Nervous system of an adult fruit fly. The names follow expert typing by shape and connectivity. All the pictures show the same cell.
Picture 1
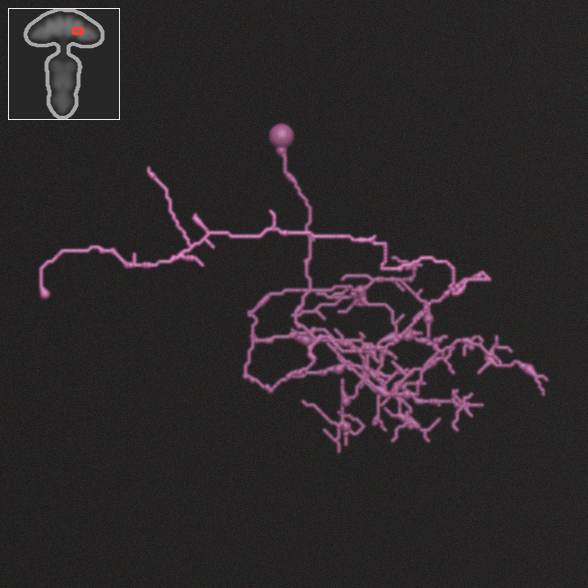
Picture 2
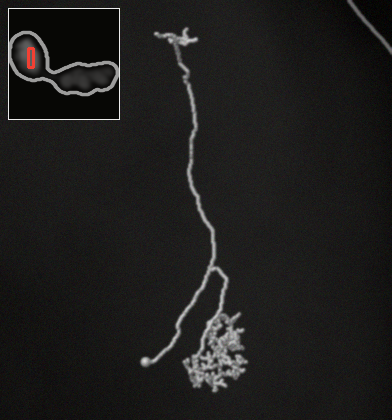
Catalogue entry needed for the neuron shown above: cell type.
LoVP2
